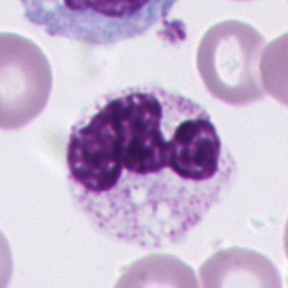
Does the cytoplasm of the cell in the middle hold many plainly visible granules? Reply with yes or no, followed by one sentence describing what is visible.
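Yes. Fine lilac granules are scattered throughout the cytoplasm.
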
